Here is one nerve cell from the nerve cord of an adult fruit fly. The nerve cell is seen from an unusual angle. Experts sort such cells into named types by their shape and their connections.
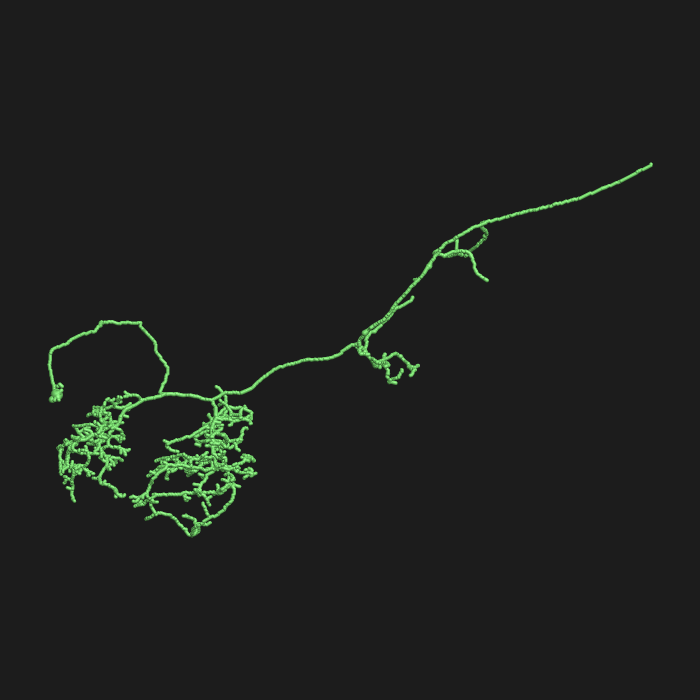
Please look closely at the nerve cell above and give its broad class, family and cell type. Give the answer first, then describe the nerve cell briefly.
This is an ascending neuron. The family is hemilineage 12B. It is of cell type AN12B017. The picture shows dozens of branch ends. As drawn here it is wider than it is tall.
